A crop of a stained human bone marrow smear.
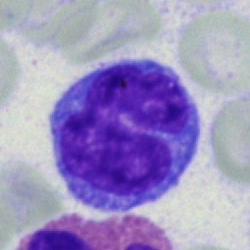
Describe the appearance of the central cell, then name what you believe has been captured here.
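Starting with the outline, I'd call it round and smooth. The nucleus looks folded, with a pale cleft running across it. The cytoplasm is blue, and I see no coarse granules there. It is a monocyte.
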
